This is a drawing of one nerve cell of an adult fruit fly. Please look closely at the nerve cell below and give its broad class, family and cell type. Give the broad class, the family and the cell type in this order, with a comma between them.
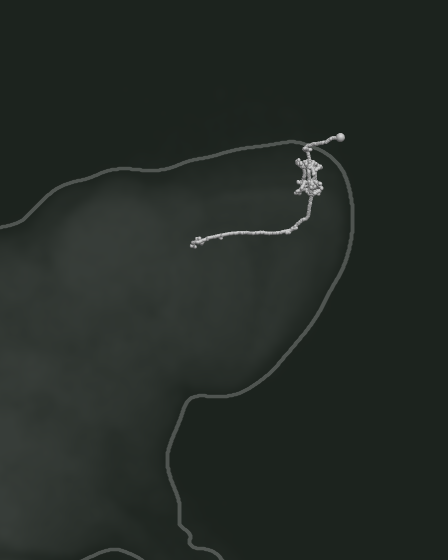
optic-lobe intrinsic neuron, TmY, TmY10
